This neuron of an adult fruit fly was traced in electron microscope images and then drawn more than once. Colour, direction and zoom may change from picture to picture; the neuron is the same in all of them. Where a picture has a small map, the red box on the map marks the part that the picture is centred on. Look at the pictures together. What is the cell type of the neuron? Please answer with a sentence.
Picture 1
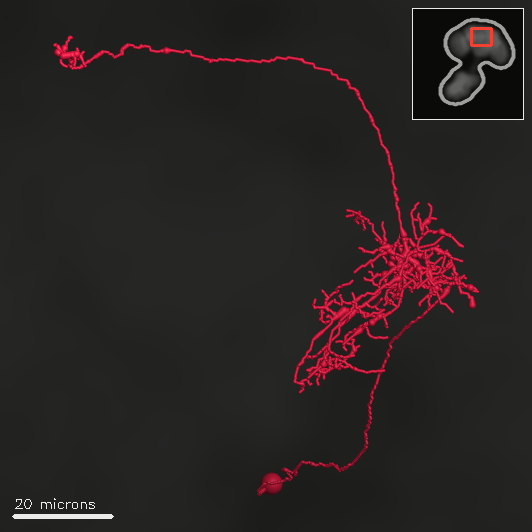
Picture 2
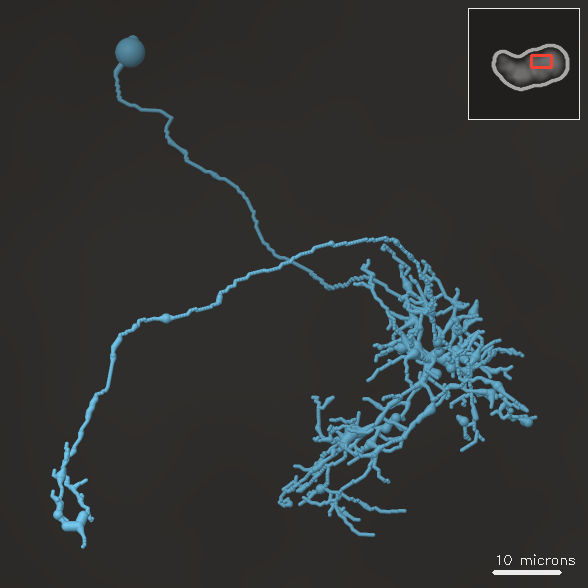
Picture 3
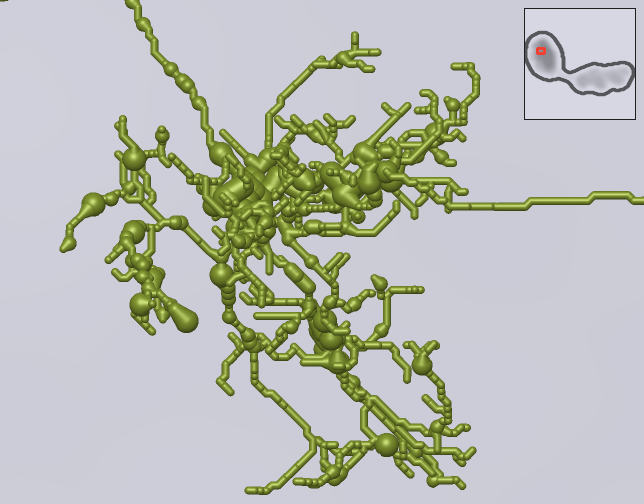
The cell type is FC2A.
